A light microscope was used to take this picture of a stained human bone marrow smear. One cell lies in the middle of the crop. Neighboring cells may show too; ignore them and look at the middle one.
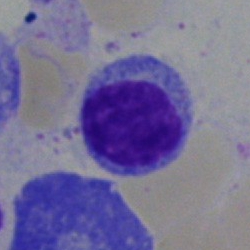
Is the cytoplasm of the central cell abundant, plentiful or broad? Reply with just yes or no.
No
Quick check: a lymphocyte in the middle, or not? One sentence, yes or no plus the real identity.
Yes, as for the central cell, it is a lymphocyte.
